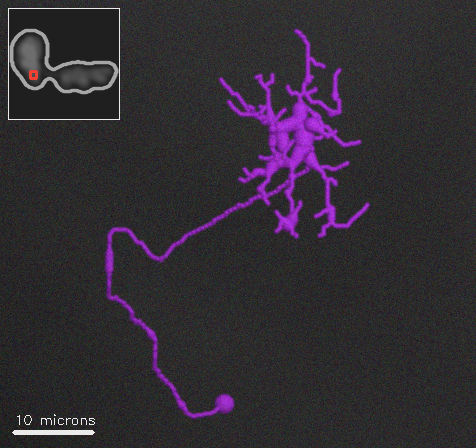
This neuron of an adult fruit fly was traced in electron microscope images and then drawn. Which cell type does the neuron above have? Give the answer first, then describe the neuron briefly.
It is of cell type Dm8b. It is an optic-lobe intrinsic neuron. Its cell body lies at the bottom of the picture. By the scale bar it is about 50 microns tall in this view.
